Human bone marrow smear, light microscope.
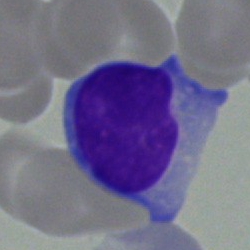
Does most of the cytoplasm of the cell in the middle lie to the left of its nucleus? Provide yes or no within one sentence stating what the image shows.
No, the nucleus of this cell lies toward the left instead.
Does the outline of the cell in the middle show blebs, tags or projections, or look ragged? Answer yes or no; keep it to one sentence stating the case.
Yes, a rough outline, ragged or with projections, blebs or tags, belongs to this cell.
